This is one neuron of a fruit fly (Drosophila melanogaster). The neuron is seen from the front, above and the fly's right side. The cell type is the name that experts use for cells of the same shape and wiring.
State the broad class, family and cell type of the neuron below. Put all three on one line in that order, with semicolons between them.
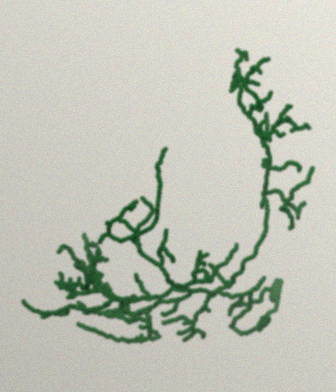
nerve-cord intrinsic neuron; hemilineage 13A; IN13A058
